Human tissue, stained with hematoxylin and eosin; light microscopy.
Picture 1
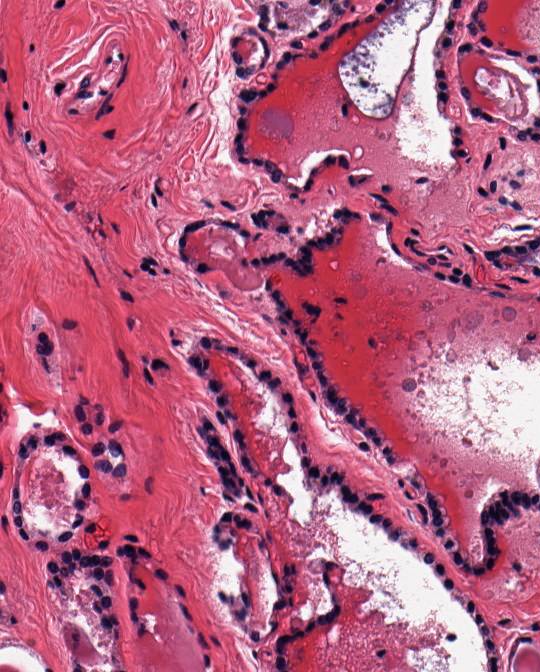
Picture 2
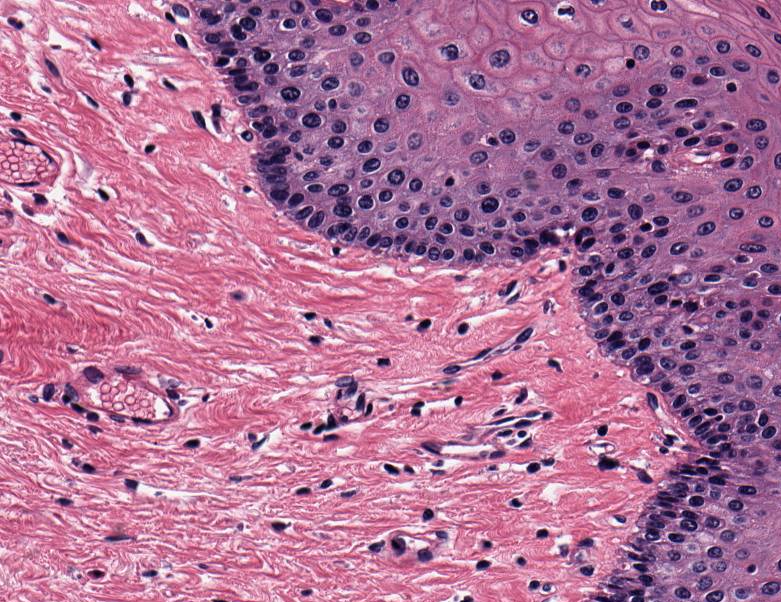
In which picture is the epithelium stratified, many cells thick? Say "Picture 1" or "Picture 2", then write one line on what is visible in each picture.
Picture 2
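In picture 1: The dilated spaces are lined by a single layer of flattened to cuboidal epithelial cells.
In picture 2: Stratified squamous epithelium occupies the upper right of the field, and stroma fills the lower left.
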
